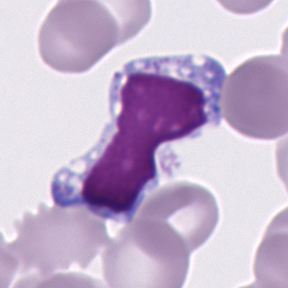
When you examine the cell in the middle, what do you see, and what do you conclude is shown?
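Hourglass nucleus, pinched in at its middle; long axis runs diagonally, upper right to lower left. Chromatin dense, dark purple, only a few small paler spots. Cytoplasm foamy with many small clear vacuoles. Cell: typical lymphocyte.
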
